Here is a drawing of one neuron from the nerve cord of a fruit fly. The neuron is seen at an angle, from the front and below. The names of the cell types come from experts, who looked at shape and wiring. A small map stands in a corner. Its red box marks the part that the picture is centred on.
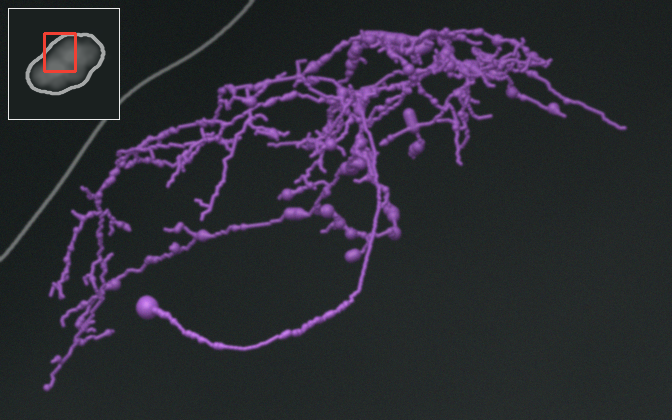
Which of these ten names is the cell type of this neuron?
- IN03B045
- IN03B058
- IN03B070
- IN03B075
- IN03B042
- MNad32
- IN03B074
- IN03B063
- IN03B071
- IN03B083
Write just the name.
IN03B075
